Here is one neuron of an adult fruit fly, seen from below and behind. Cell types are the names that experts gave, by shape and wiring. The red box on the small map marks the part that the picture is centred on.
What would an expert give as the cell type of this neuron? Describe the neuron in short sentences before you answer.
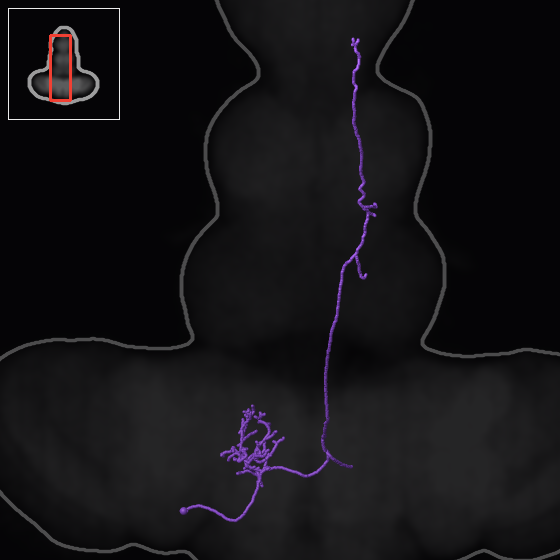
In this view it is more than twice as tall as it is wide. It is a descending neuron. It is of cell type DNge108.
